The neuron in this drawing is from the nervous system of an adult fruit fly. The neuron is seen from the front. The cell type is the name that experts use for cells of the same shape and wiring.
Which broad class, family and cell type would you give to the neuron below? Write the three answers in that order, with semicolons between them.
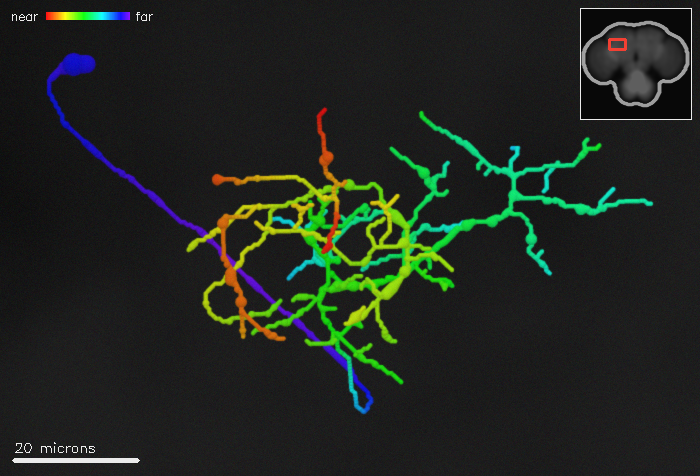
central-brain intrinsic neuron; hemilineage VLPp&l1_anterior; PLP087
